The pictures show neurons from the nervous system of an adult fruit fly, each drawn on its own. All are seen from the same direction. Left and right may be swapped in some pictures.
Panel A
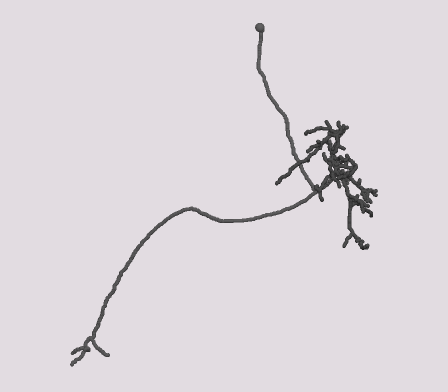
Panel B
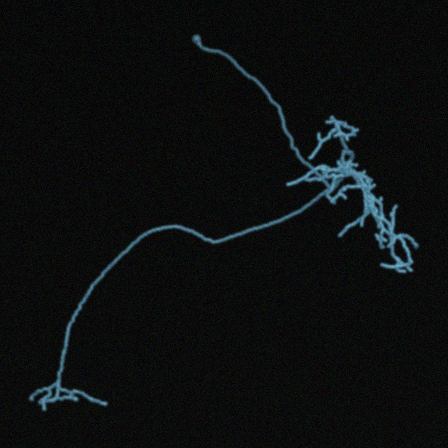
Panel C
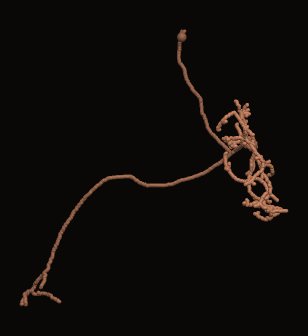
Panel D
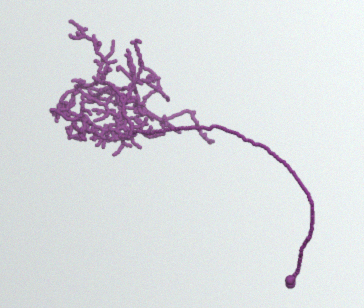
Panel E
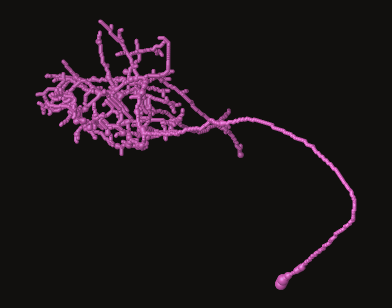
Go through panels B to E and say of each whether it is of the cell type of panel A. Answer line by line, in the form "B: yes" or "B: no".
B: yes
C: yes
D: no
E: no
